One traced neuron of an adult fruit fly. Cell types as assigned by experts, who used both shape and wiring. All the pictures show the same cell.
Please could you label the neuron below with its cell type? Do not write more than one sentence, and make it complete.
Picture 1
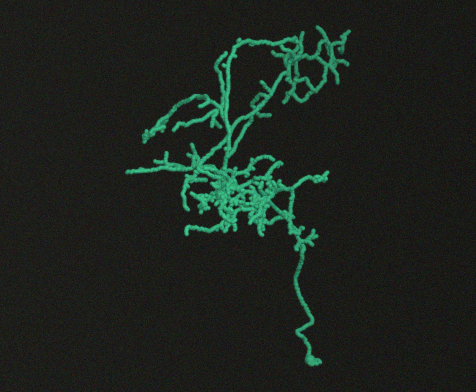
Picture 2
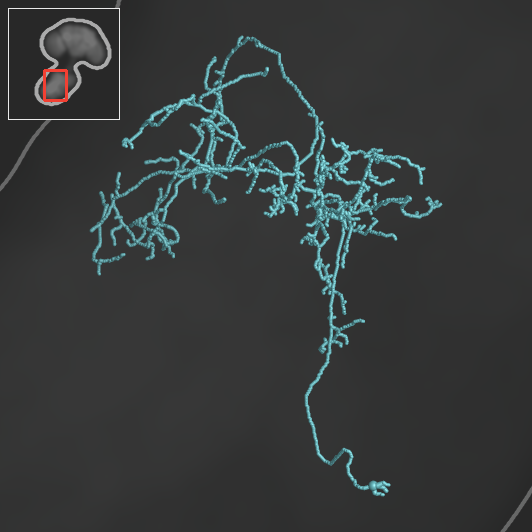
Belonging to the cell type IN06B017 is this neuron.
